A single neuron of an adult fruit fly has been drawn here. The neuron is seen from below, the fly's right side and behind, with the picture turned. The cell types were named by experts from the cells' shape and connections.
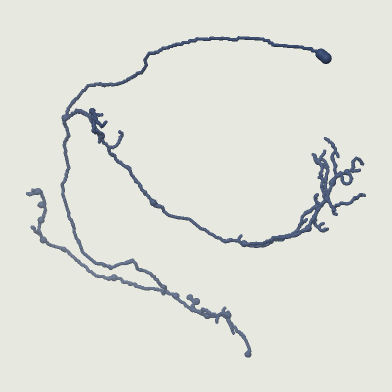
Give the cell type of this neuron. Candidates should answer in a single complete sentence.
It is to cell type SLP246 that the neuron belongs.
